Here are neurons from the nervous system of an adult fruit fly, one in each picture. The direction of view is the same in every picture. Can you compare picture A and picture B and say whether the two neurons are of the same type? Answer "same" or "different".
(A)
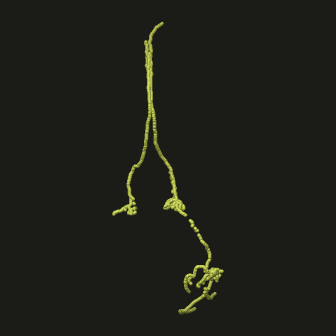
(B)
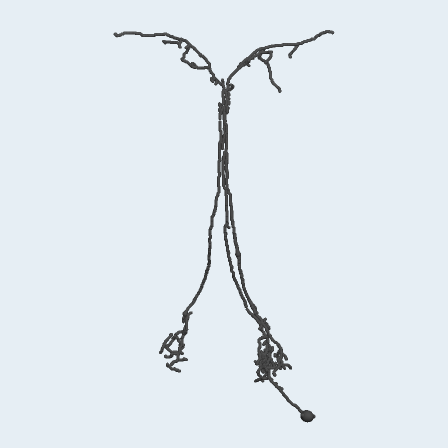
different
